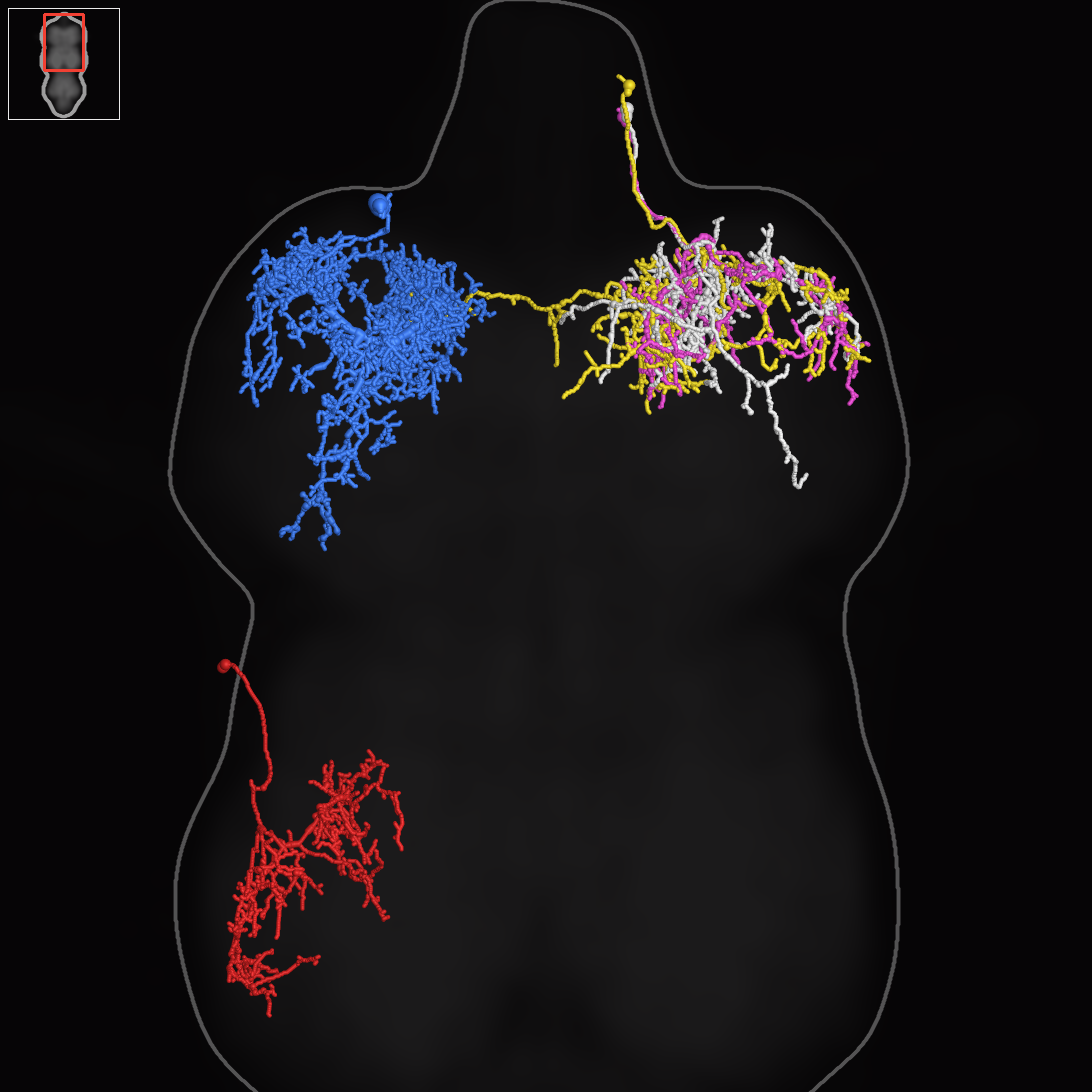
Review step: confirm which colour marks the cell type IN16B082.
red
